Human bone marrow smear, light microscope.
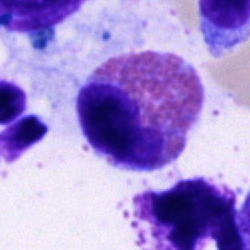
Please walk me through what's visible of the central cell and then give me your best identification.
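Position first: the nucleus lies to the left side of the cell. Shape next: it is a single, unlobed mass. Chromatin: dark purple staining, dense in appearance. Cytoplasm: about half of the cell, toward the upper right. Name: eosinophil.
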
